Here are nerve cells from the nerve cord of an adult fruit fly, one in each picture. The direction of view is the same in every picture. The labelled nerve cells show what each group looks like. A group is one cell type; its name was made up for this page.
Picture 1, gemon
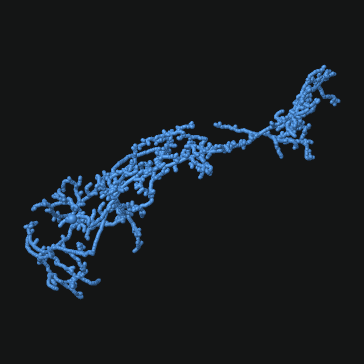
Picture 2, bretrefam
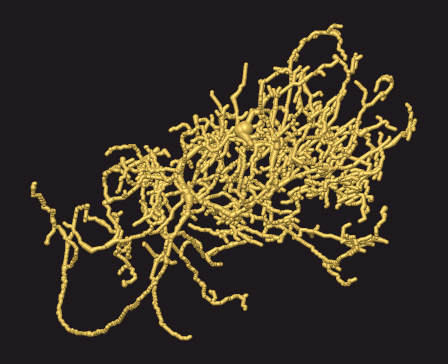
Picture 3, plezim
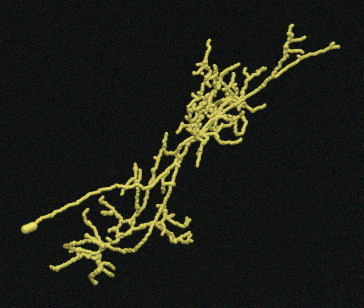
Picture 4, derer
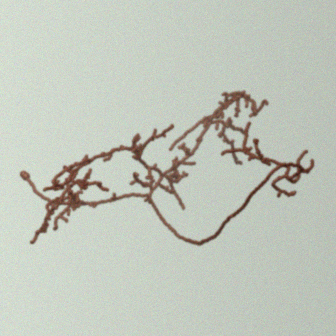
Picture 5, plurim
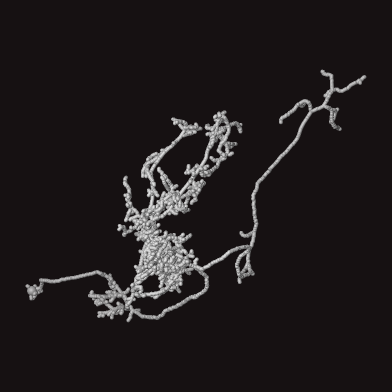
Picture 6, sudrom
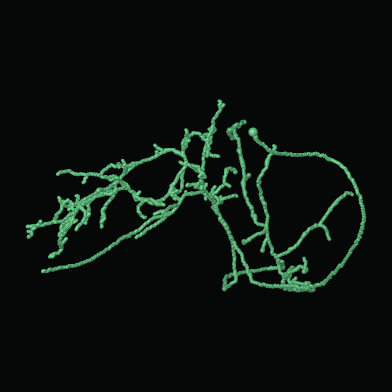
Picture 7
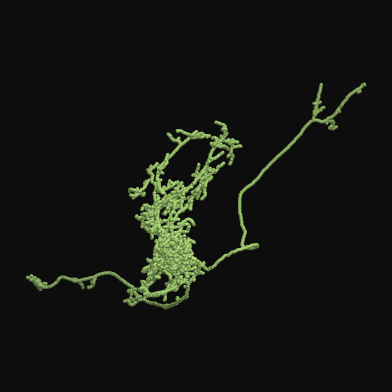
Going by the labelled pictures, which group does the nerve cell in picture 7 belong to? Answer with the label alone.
plurim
